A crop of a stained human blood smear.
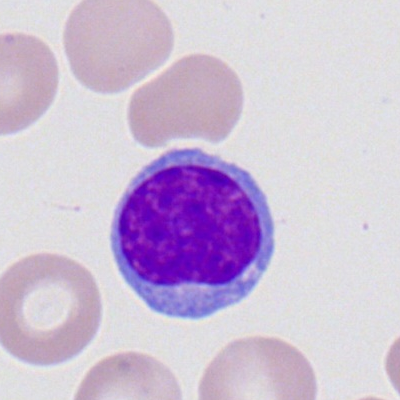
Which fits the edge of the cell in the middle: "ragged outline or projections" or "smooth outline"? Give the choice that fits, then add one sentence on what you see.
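Smooth outline. The cell outline is round and smooth.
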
